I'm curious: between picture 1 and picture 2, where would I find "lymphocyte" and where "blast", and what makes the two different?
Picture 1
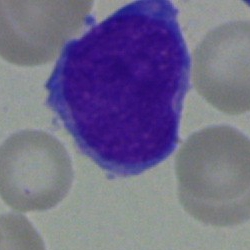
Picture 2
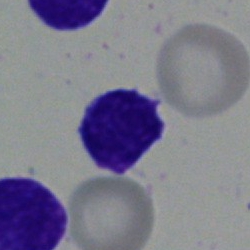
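In this pair, the blast is picture 1 and the lymphocyte picture 2. Checking chromatin, which separates them most clearly: the blast's is finely textured and deep purple with no coarse dark clumps, while the lymphocyte's stains dense and dark purple throughout.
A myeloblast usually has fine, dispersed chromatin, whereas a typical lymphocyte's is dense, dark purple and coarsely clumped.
Checking nucleus against cytoplasm: the blast's nucleus fills almost the whole cell, and the lymphocyte shows no distinct rim of cytoplasm around its nucleus.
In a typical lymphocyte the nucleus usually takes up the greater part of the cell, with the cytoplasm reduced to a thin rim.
Checking outline: the blast's is irregular and somewhat angular rather than round, with small blebs projecting from its left edge, while the lymphocyte's is angular with several fairly straight edges. Checking contents: neither cell shows vacuoles, and the lymphocyte has no visible granules and no visible nucleoli.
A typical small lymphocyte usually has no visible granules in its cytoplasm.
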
